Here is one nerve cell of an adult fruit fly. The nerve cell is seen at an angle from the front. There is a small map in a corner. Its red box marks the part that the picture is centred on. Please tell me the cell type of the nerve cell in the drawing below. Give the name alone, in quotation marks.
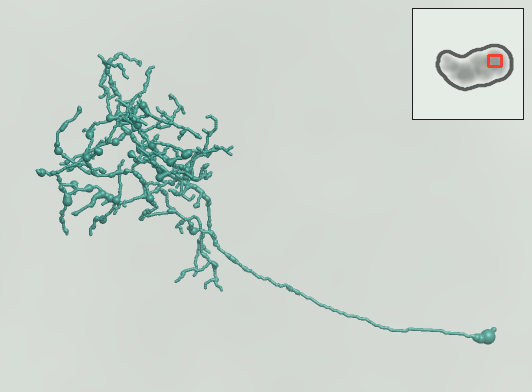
"CRE054"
